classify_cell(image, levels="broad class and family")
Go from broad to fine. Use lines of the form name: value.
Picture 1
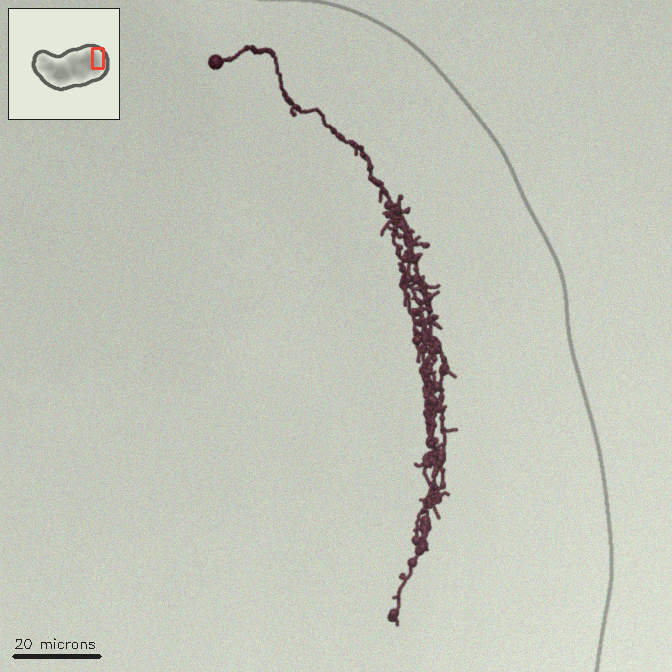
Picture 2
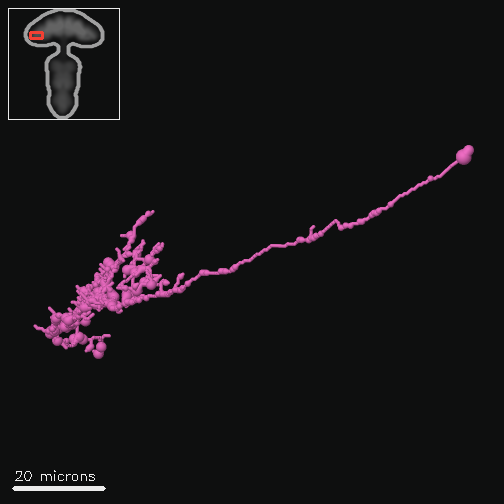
broad class: optic-lobe intrinsic neuron
family: Cm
